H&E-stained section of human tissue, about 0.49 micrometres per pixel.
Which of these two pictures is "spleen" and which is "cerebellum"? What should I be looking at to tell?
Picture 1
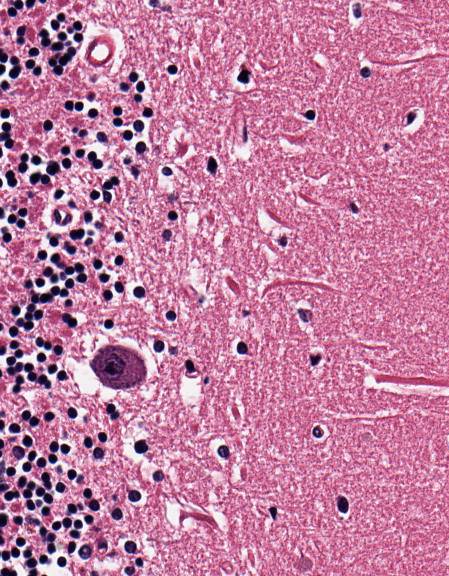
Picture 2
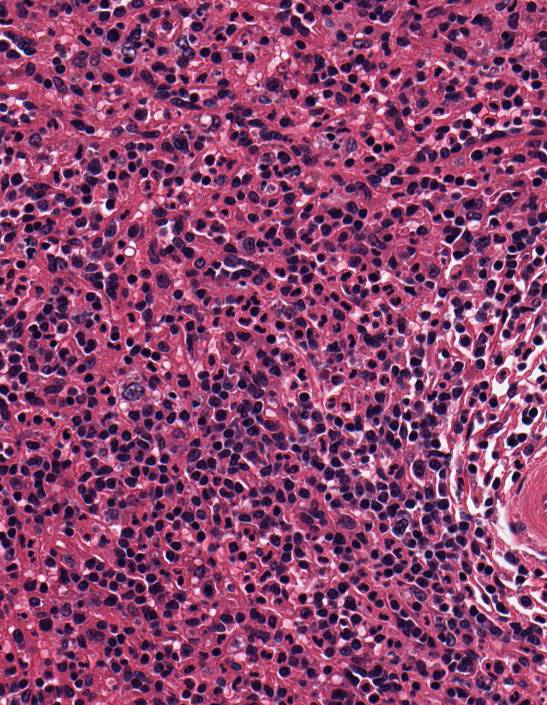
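Of the two fields, the first is cerebellum and the second spleen. The cerebellum field divides into a dense band of small, round, dark-staining nuclei with very little visible cytoplasm along the left side and a pale, sparsely cellular zone filling the right two thirds. The single large neuron in the field, with abundant purple cytoplasm and a large round nucleus, sits at the border of the band, lower left. Densely packed small round cells fill almost the whole spleen field as a diffuse sheet. At its lower right edge, a pink structure cut across is wrapped by concentric layers of spindle cells.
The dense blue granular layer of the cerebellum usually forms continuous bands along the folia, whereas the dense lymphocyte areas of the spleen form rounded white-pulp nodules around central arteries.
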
